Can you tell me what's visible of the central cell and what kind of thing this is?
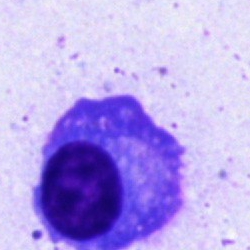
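Quick look: the chromatin stains dark purple and looks dense and coarsely clumped. The cytoplasm is abundant, reaching mostly toward the upper right of the nucleus, and it stains blue-violet. To the right of the nucleus it is full of small pale spots, which give it a mottled look. So that's a plasma cell.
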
